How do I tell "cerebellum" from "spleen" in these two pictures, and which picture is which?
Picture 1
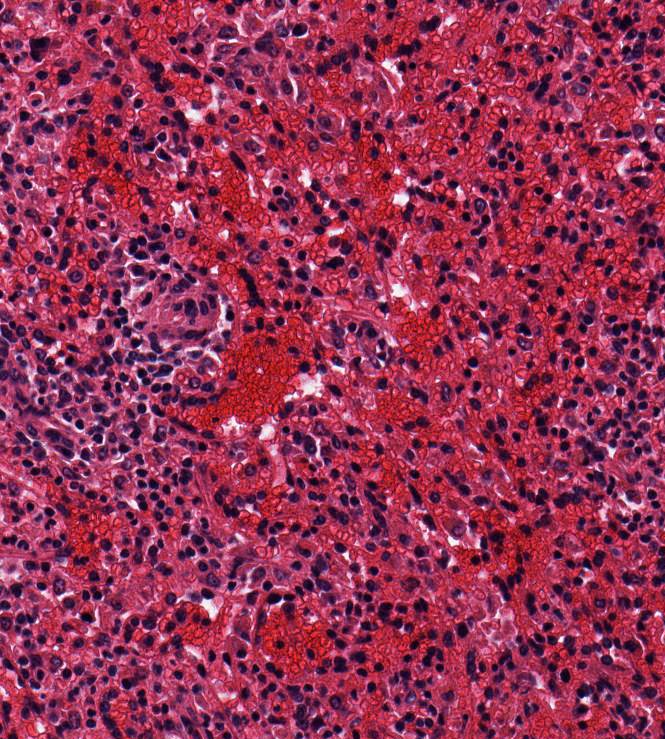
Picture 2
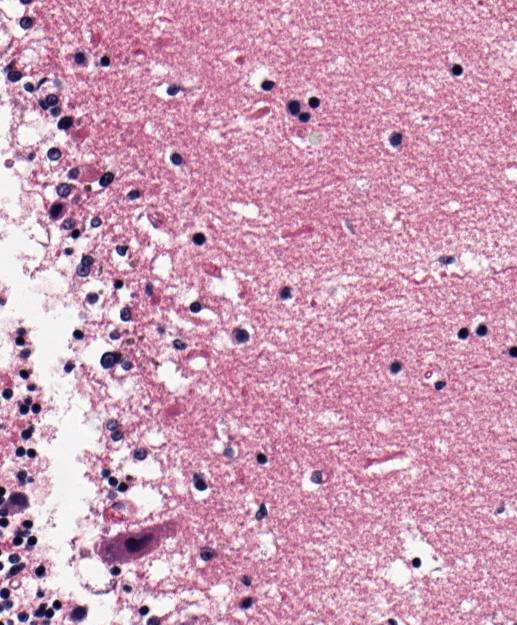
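Spleen, picture 1; cerebellum, picture 2. Picture 1: red blood cells fill most of the field, mixed diffusely with nucleated cells; no organised glands or tubules. Small round dark-purple nuclei scattered between red cell pools; slender cells with elongated nuclei along channel edges among the red cells, well left of centre; thin pink fibrillary strands between cells and pools. Picture 2: pale pink, finely fibrillary neuropil over most of the field, to the right, with sparse small round dark nuclei, many in a clear halo. Left edge: band of densely packed small, round, dark-staining nuclei. Lower left, where band meets neuropil: single large neuron with abundant purple cytoplasm.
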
